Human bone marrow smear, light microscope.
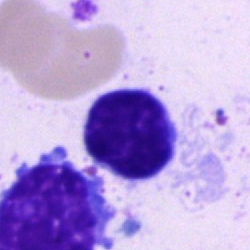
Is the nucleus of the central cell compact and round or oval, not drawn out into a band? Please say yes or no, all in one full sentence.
Yes, its nucleus is a round or oval mass rather than a curved band.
